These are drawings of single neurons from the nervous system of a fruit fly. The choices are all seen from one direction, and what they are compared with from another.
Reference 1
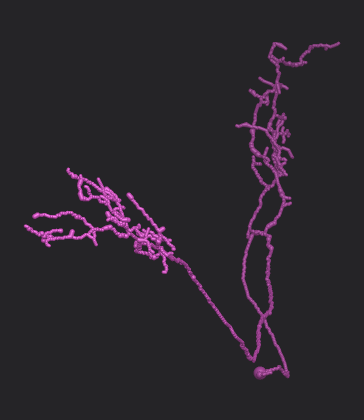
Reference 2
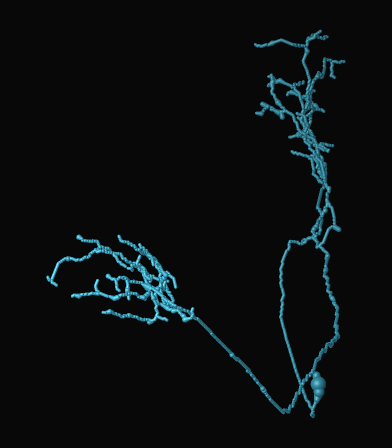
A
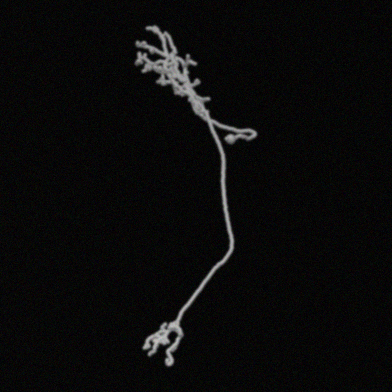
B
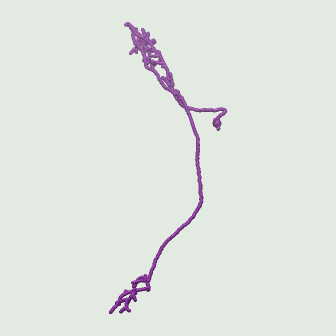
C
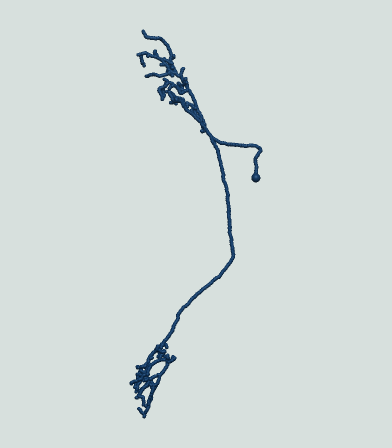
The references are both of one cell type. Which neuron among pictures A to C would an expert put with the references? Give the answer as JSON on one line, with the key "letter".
{"letter": "C"}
